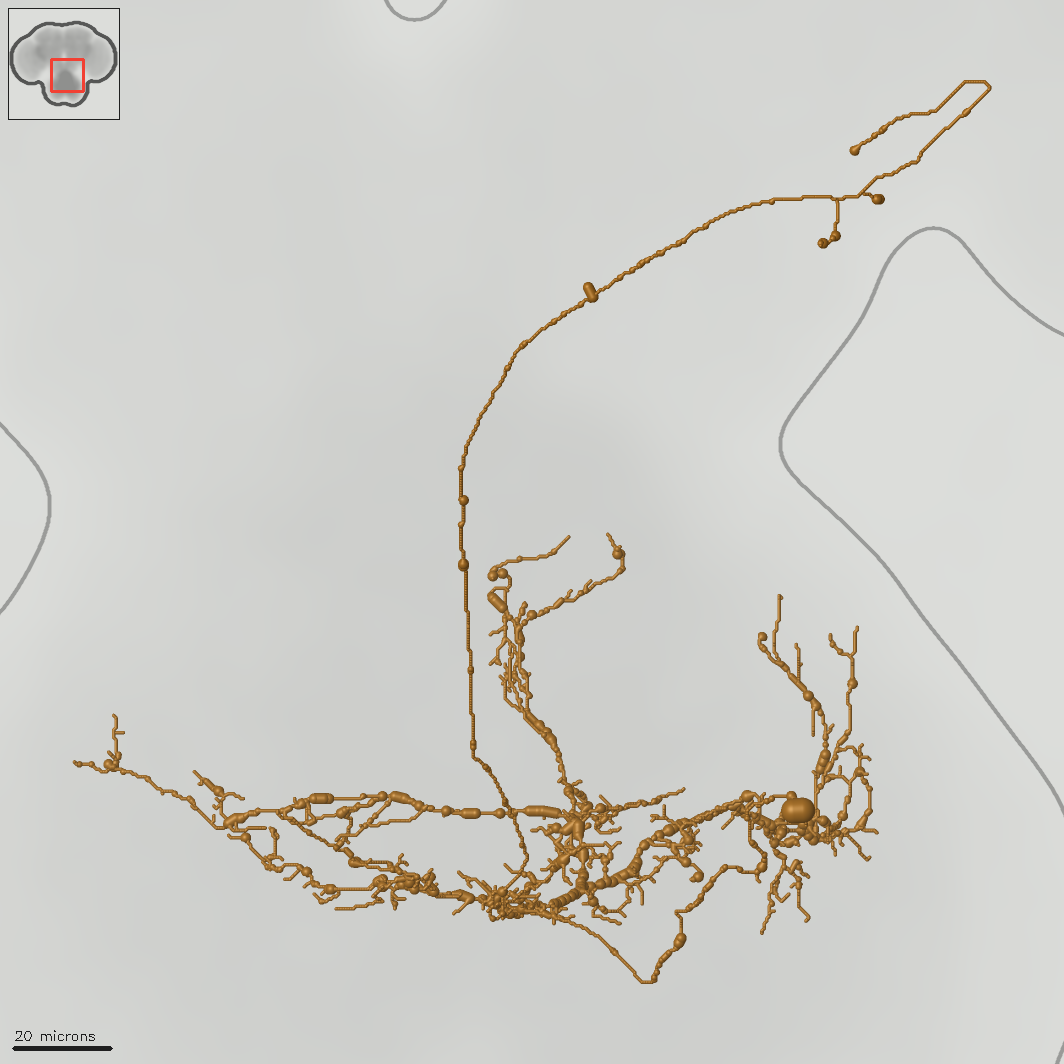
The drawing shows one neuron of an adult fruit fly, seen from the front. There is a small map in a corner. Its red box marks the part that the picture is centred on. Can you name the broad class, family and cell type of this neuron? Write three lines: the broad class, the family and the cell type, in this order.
ascending neuron
hemilineage 08B
AN08B061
